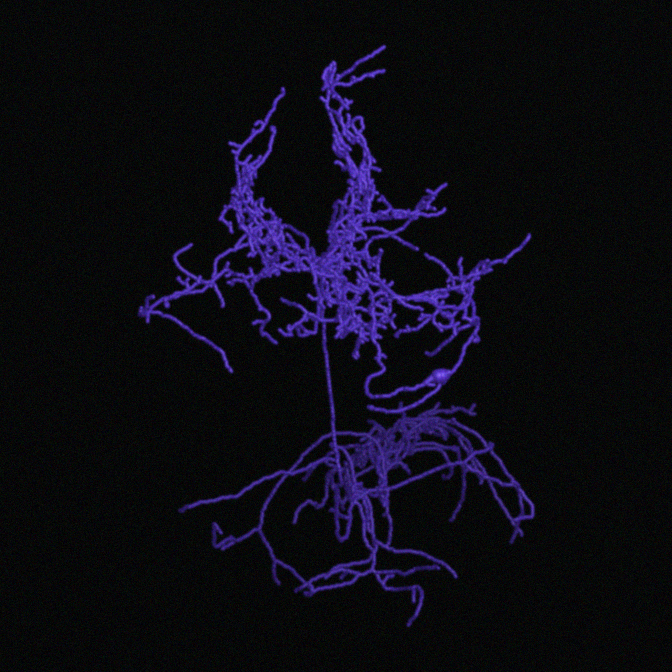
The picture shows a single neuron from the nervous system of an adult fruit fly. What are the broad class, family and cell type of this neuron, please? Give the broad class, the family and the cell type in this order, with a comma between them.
descending neuron, hemilineage MX3, DNge136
